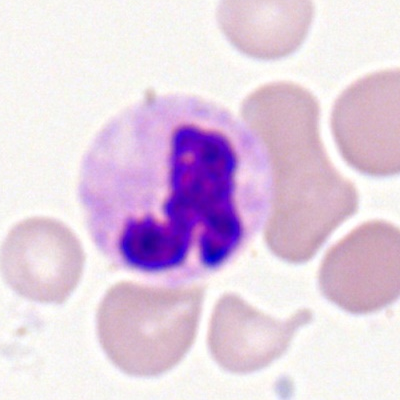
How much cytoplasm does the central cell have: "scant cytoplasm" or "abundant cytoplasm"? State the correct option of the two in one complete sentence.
In this cell, the cytoplasm is plentiful.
